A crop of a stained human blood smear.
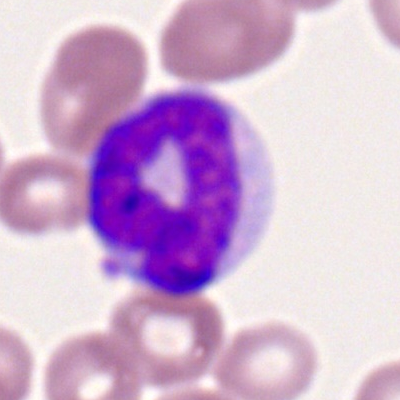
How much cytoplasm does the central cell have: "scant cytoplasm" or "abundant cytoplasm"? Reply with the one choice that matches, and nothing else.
Scant cytoplasm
